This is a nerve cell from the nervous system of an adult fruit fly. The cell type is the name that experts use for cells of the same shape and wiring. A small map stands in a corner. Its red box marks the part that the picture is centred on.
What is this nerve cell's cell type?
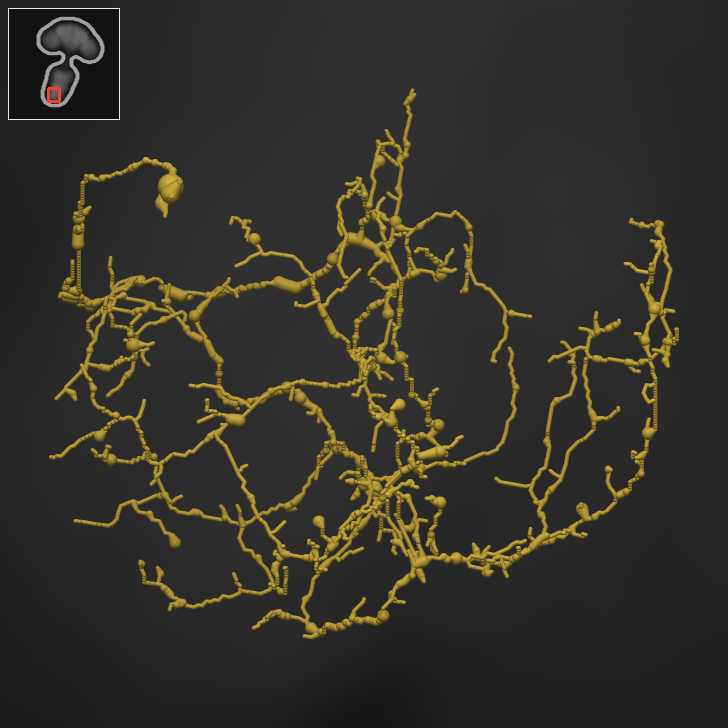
INXXX416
